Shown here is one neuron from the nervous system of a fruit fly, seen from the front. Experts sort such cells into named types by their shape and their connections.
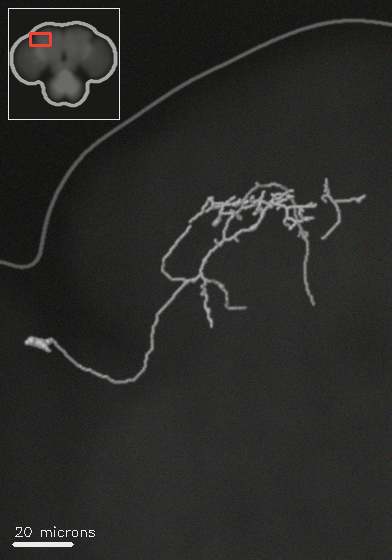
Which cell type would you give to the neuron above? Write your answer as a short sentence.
The cell type is CB2036.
